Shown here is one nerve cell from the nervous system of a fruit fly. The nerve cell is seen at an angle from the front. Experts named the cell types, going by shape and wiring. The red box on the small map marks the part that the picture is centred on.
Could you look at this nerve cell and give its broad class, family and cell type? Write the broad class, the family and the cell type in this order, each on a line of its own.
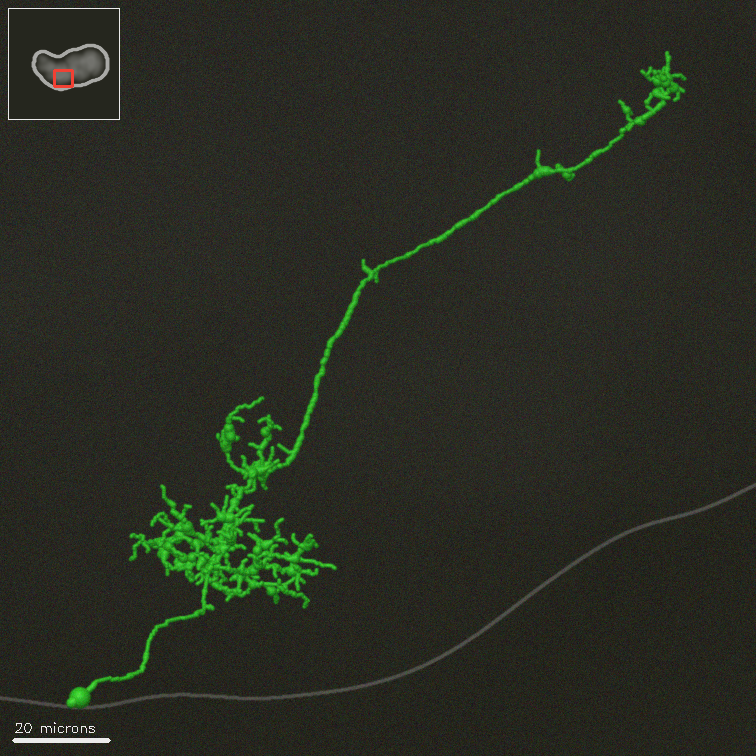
optic-lobe intrinsic neuron
Tm
Tm16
